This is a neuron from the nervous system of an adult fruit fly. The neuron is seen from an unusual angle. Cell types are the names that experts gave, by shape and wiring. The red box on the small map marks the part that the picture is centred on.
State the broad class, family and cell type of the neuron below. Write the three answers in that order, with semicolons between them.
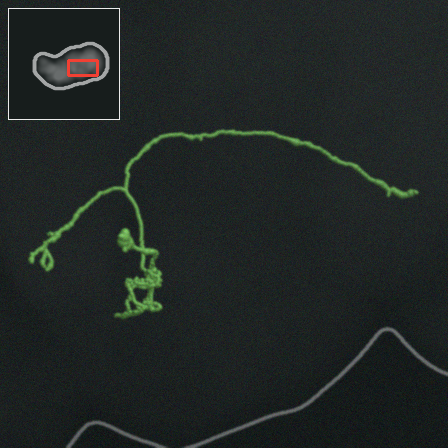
central-brain intrinsic neuron; hemilineage ALl1_ventral; CB1078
